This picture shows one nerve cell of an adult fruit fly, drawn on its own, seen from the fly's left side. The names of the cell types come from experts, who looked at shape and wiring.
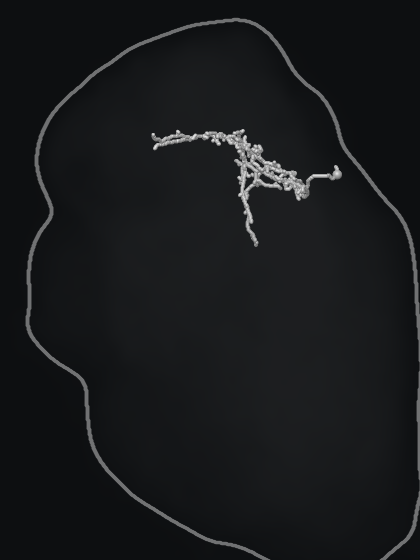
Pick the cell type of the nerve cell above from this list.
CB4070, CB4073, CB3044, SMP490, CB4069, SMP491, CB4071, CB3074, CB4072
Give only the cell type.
CB4069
